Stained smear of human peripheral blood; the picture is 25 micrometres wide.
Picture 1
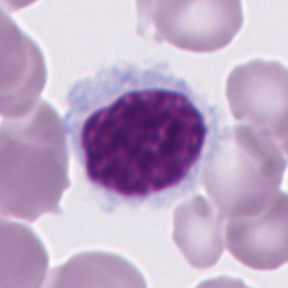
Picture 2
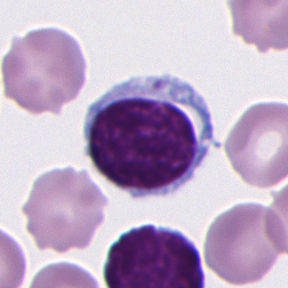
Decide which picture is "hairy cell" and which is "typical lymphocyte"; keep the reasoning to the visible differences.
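The first picture is the hairy cell; the second is a typical lymphocyte. What jumps out in the hairy cell is the fringe of fine, hair-like cytoplasmic projections around most of its border. Its nucleus, about 11 by 9 micrometres, is roughly oval with a slightly angular, uneven contour and no lobes.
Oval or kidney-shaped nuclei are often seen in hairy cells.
There's no distinct nucleolus, the cytoplasm is pale blue without granules, and red cells lie close against its right side. The typical lymphocyte, on the other hand, has a round outline, and its nucleus, about 9 by 8 micrometres, is round to slightly oval with no indentation.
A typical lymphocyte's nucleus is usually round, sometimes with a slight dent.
That nucleus fills most of the cell and leaves only a narrow rim of cytoplasm.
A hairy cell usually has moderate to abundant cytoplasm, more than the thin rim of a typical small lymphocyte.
Its chromatin is dark purple and coarsely clumped, and the cytoplasm is pale blue with no coarse granules.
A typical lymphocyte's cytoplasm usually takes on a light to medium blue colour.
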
